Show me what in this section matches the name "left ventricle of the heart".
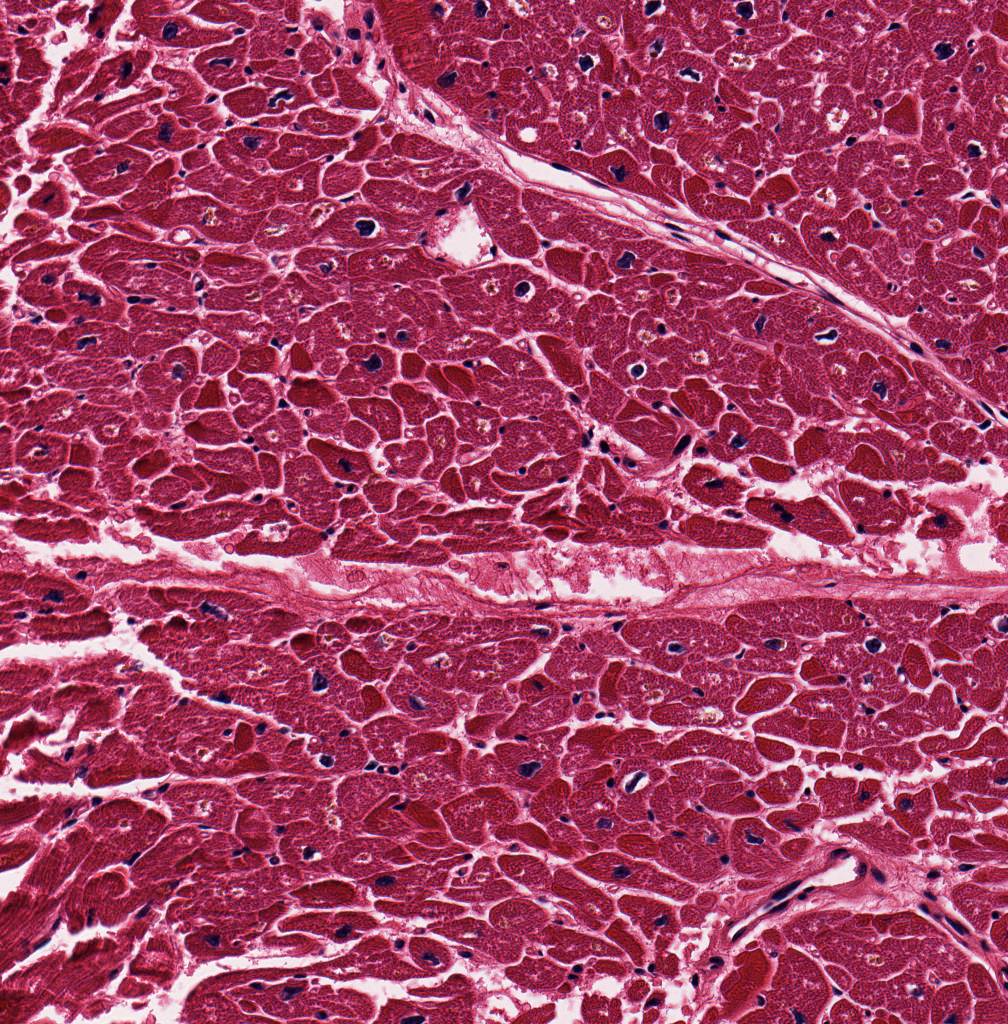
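First, the tissue is left ventricle of the heart. Second, most muscle fibres here are cut in cross section, showing as rounded or polygonal red profiles. Third, many fibres carry small yellow-brown granules clustered beside the central nucleus. Fourth, between individual fibres there is only scant connective tissue with small dark elongated nuclei.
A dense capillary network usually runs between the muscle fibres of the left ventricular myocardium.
Fifth, a second thin connective tissue septum runs diagonally from the top centre down toward the right edge.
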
